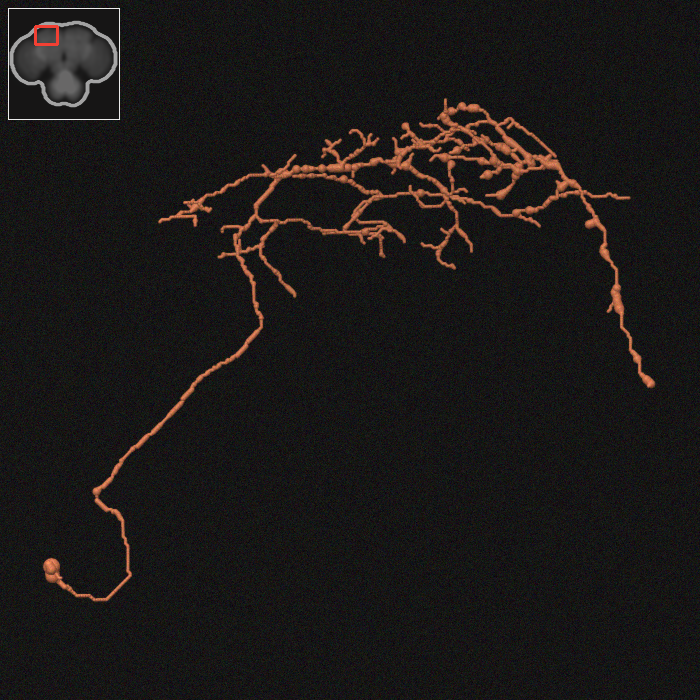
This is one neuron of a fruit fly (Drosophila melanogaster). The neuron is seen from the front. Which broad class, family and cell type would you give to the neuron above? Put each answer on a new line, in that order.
central-brain intrinsic neuron
hemilineage SIPa1_ventral
CB0103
